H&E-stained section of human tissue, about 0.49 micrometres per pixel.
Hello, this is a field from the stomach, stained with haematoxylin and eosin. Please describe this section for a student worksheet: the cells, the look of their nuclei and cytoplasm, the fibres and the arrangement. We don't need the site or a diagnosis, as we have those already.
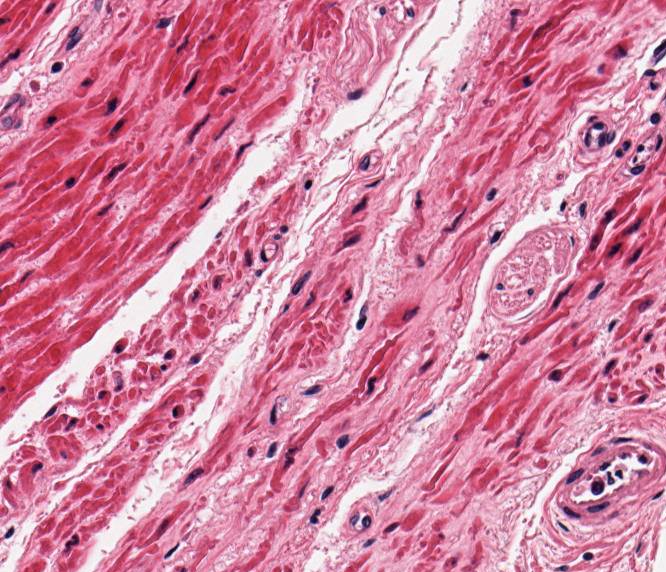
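These fibres are smooth muscle cells, and their dark nuclei are elongated and cigar-shaped, lying parallel to the bundles. The cytoplasm stains strongly pink, with no cross-striations. Between the bundles, narrow white clefts run parallel to them. You won't find fat cells anywhere in this field.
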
